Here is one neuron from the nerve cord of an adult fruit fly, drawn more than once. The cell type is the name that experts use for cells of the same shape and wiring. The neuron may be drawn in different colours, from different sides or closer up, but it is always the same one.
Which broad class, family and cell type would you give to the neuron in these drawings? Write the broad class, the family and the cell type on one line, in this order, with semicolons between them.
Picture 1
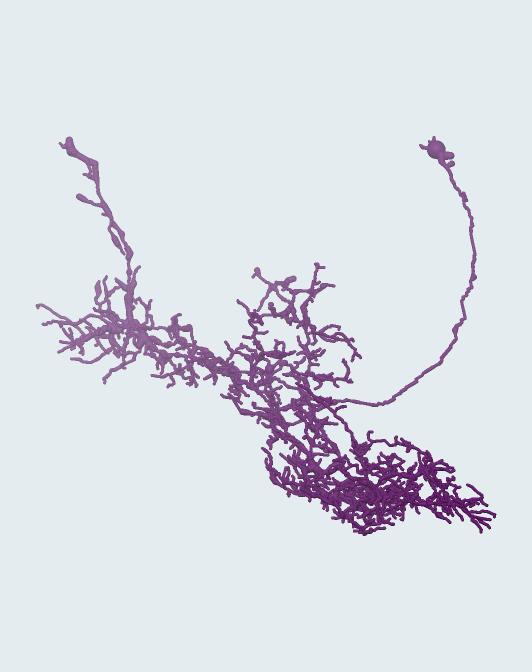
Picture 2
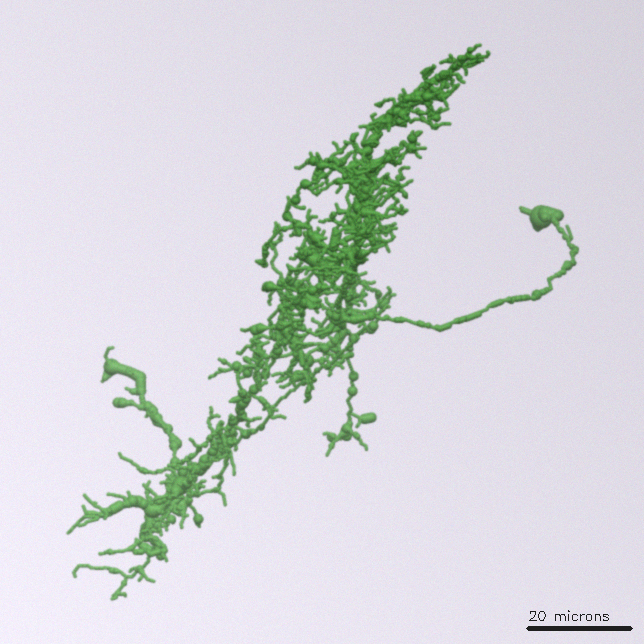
nerve-cord intrinsic neuron; hemilineage 09A; IN09A016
